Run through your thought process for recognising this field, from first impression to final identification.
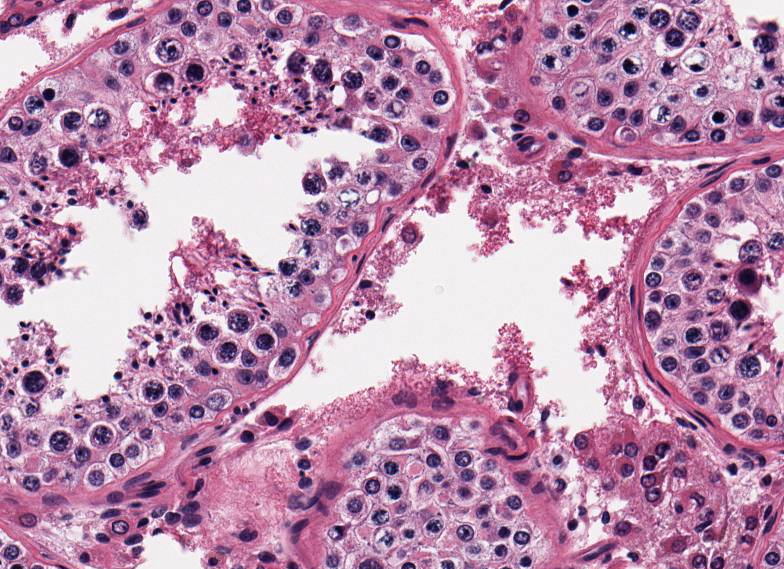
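Shown here is seminiferous tubule. Point one: each tubule is lined by several layers of rounded cells rather than a single layer.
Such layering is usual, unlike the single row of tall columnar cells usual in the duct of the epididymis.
Point two: a thin pink band with flattened, elongated dark nuclei bounds each tubule. Point three: many cells are large and round, with round nuclei of coarse, clumped dark chromatin.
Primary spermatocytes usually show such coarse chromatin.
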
